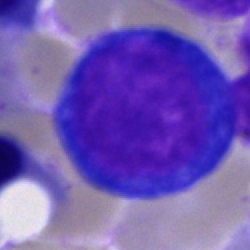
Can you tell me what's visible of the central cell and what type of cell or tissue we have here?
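A few slightly flattened, angular stretches interrupt an otherwise roughly round outline. The nucleus occupies nearly the entire cell, its chromatin fine and evenly dispersed rather than clumped. Cytoplasm is reduced to a thin deep-blue rim at the edge of the cell. The cell is a proerythroblast.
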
